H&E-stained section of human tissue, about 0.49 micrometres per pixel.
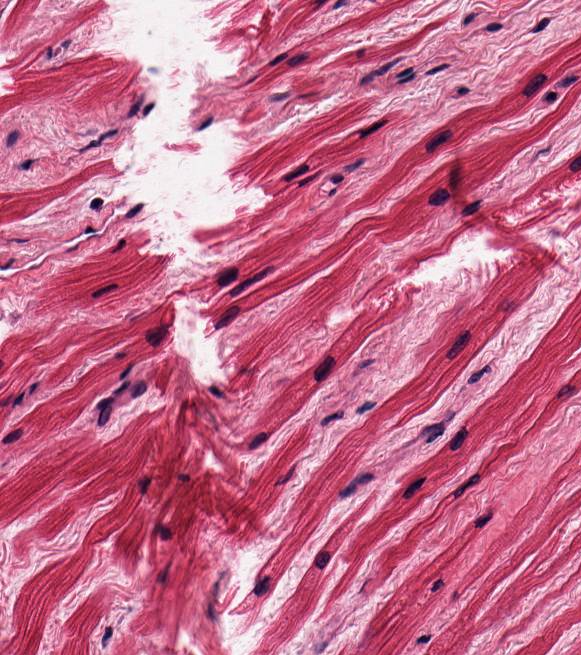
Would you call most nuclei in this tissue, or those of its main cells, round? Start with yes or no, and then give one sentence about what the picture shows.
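No. The nuclei are dark purple and elongated, lying with their long axis along the fibres.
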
